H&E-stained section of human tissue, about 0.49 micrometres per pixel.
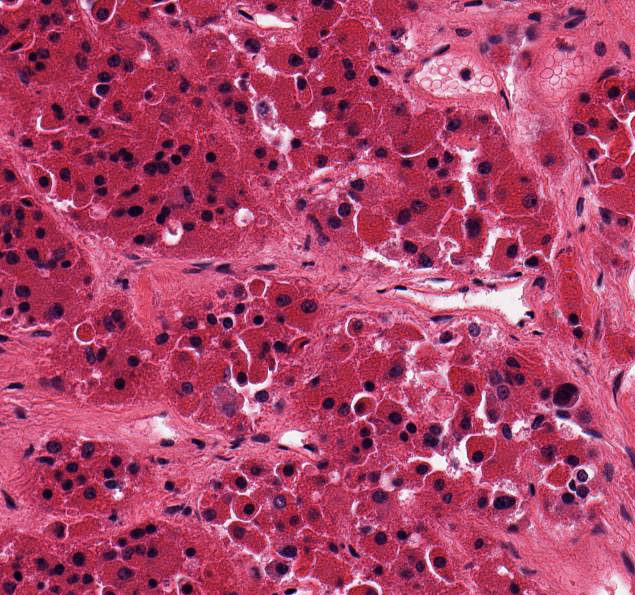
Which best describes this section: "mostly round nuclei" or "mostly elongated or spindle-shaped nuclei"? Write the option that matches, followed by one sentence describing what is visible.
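Mostly round nuclei. Most nuclei of the main cells are small, round and darkly stained.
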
